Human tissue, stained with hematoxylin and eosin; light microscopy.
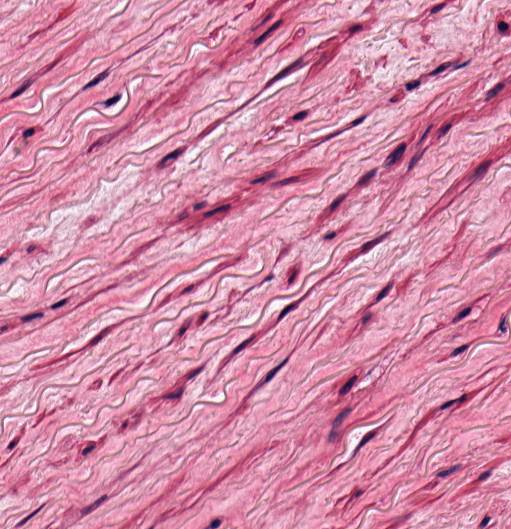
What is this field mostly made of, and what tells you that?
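Tunica media of an artery. Many of its pink, eosin-stained fibres follow a wavy, crimped course, and dark purple, elongated, spindle-shaped nuclei lie with their long axes parallel to them.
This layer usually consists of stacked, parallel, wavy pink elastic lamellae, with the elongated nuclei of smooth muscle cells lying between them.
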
